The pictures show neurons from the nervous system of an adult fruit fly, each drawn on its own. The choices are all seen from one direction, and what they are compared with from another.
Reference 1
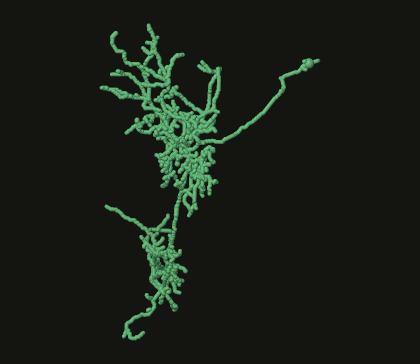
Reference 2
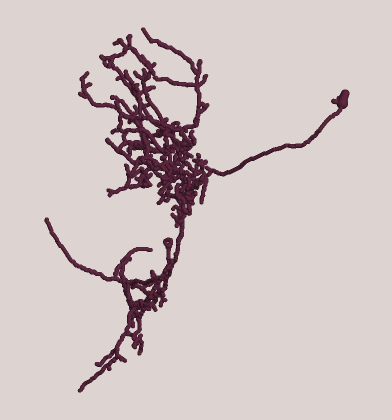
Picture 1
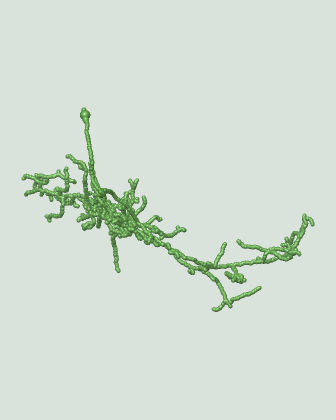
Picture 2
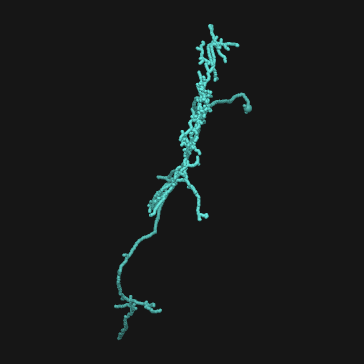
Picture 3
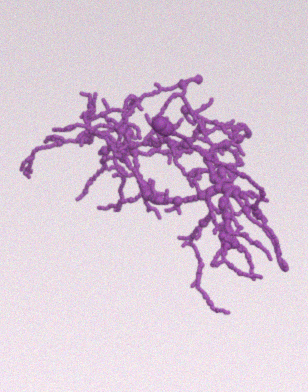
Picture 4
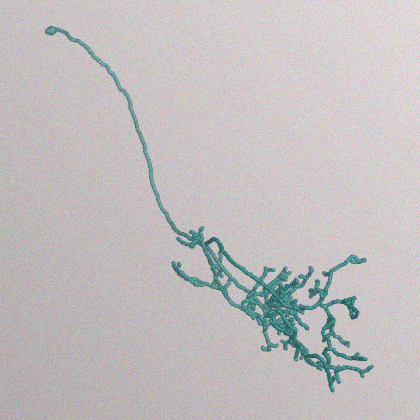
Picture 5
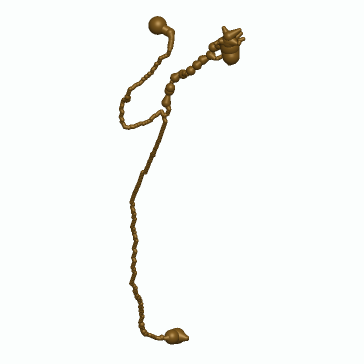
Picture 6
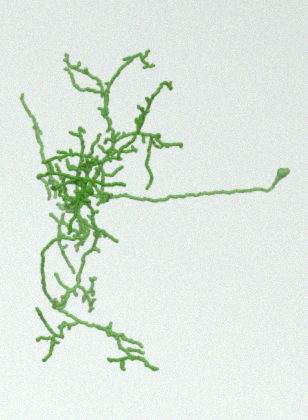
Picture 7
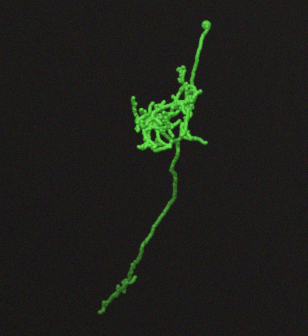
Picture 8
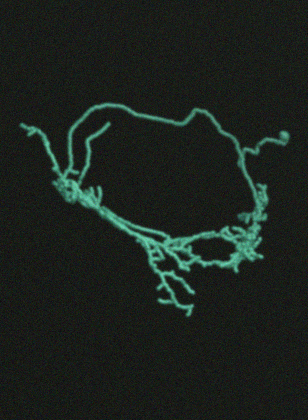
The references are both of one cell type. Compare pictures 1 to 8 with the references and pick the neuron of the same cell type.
1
